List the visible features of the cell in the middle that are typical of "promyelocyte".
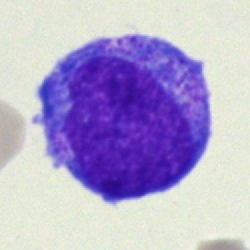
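Let me begin with the chromatin: dense purple, with a fine granular texture, which suits a promyelocyte.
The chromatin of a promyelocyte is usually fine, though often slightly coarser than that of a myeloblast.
Beyond that, I see a roughly round outline. Fine purple-pink granules lie in the cytoplasm, most visible at the upper right. And along the left edge of the cell there are small irregular projections.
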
